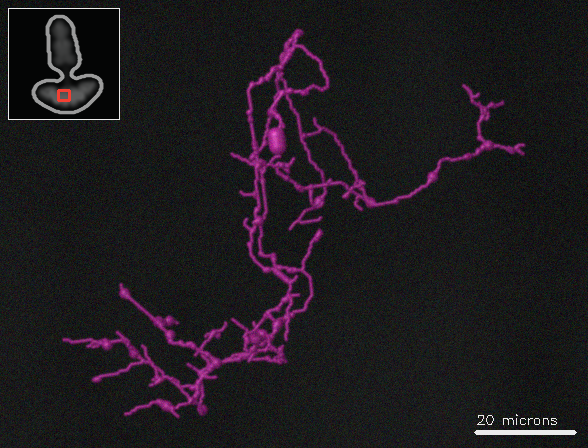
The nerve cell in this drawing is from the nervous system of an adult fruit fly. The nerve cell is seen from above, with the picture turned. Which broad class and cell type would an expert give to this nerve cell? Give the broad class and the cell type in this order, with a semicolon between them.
central-brain intrinsic neuron; CB1252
